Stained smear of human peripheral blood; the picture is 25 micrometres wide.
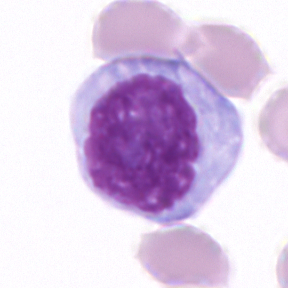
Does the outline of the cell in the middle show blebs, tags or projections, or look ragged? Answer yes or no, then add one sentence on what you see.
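No. The cell outline is smooth and roughly round.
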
